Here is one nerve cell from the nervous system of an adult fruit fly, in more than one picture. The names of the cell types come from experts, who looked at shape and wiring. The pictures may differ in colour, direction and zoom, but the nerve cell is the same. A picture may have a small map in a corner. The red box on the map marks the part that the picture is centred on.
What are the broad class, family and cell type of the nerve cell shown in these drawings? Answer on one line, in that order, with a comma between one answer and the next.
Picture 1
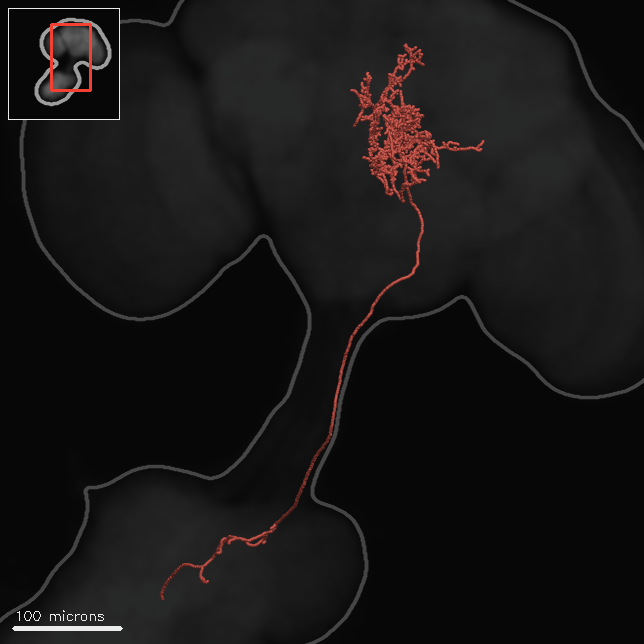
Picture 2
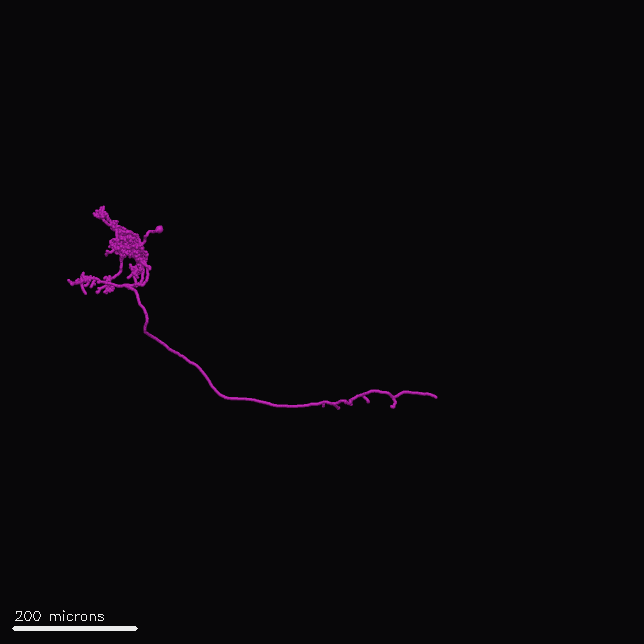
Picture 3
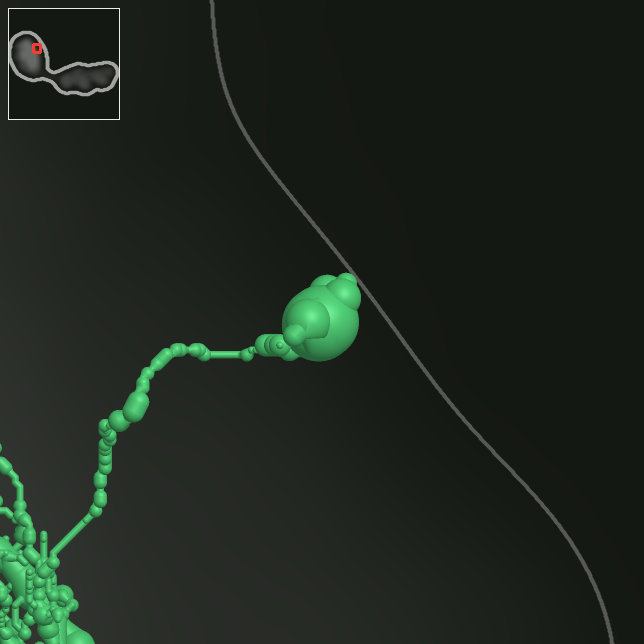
descending neuron, DNpe, DNpe001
